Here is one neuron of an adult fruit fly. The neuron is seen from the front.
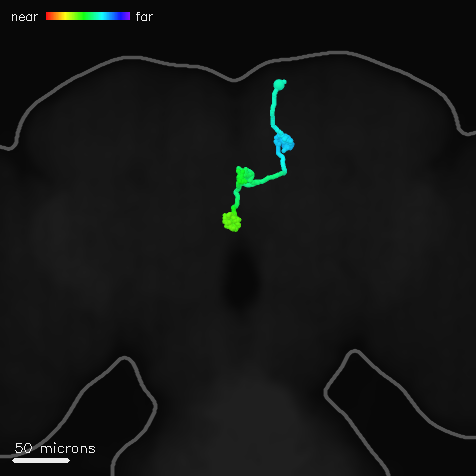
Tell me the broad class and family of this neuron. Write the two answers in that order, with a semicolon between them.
central-brain intrinsic neuron; class CX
